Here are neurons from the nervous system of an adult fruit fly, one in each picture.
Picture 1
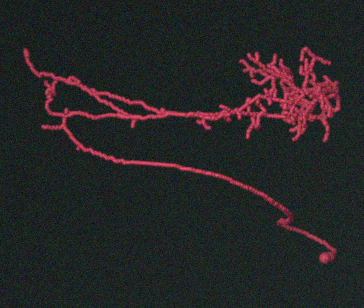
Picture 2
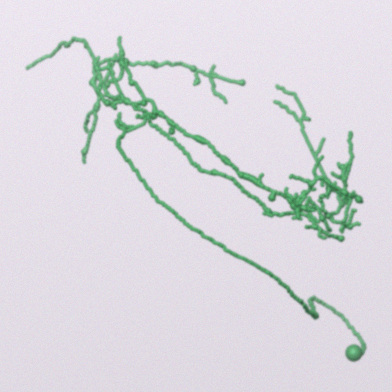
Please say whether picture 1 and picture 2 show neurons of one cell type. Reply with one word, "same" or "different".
same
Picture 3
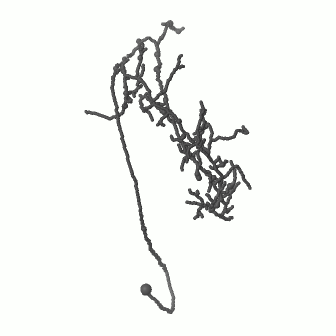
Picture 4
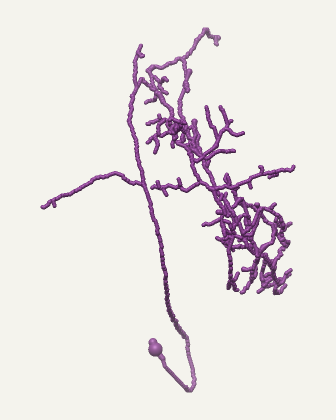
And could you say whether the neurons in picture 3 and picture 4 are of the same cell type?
same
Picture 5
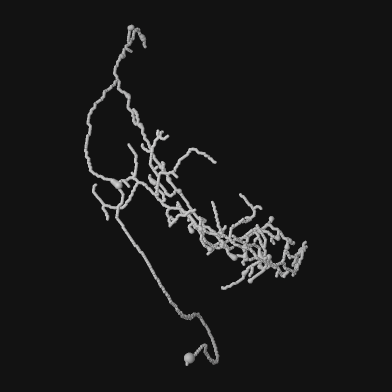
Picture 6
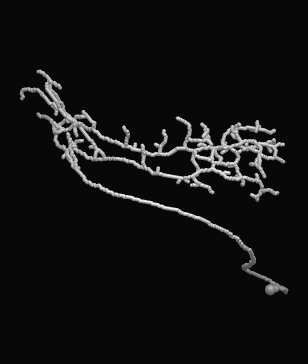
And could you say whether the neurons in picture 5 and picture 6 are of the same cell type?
different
